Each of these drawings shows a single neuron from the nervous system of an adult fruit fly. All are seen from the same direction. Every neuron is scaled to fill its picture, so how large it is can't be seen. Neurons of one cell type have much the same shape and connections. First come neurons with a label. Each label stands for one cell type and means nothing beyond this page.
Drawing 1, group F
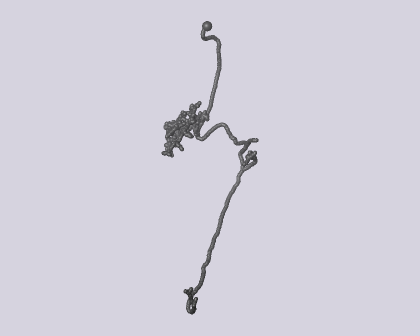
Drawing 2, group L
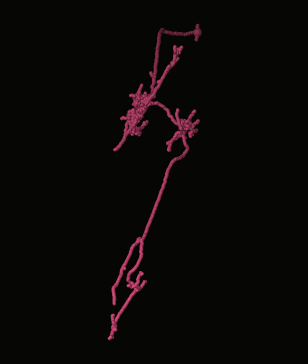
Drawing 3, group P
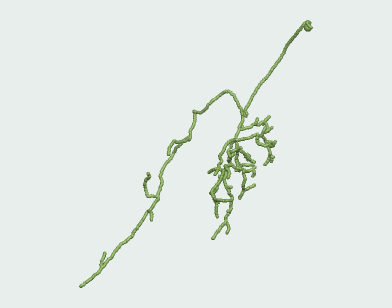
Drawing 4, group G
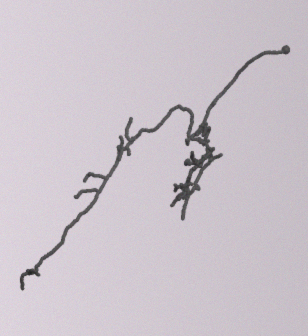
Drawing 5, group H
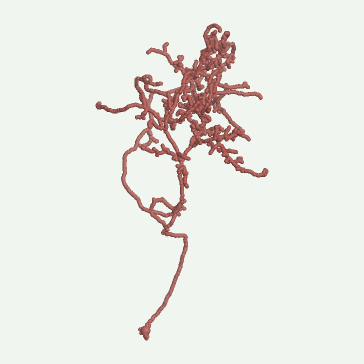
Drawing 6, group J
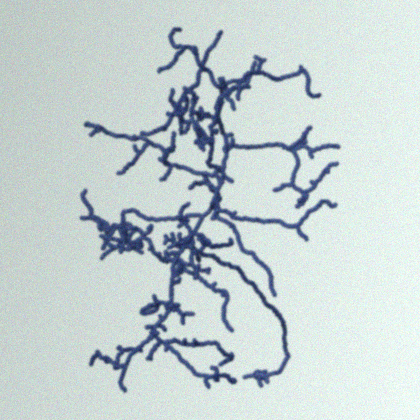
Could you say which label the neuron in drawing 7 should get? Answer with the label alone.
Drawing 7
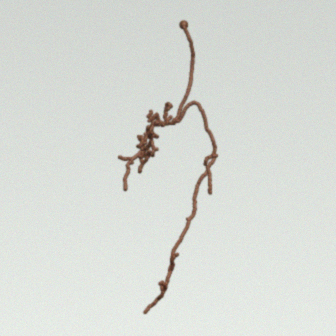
group G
